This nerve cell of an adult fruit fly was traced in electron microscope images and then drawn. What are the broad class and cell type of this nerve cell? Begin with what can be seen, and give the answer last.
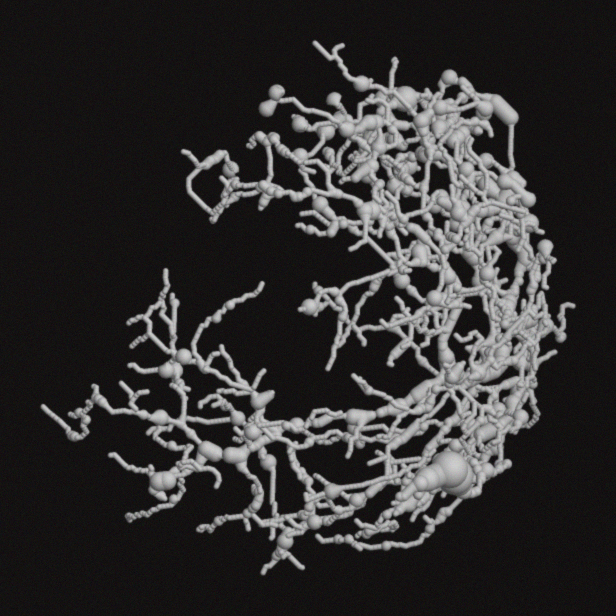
Its cell body lies at the lower right of the picture. In this view it is about as wide as it is tall. This is a nerve-cord intrinsic neuron. Its cell type is INXXX297.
